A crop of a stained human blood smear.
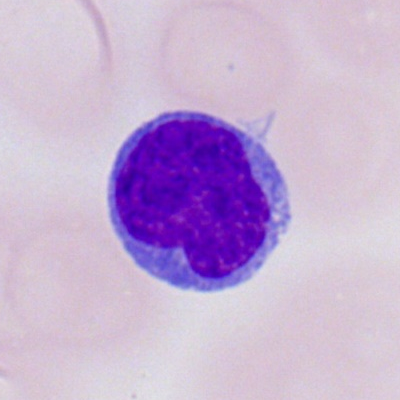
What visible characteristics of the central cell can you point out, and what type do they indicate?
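Most of the central cell is filled by the nucleus, whose lower edge carries a notch. Its chromatin is coarse and clumped. A small, pale, pointed tag projects from the upper right edge. The cell is a lymphocyte.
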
